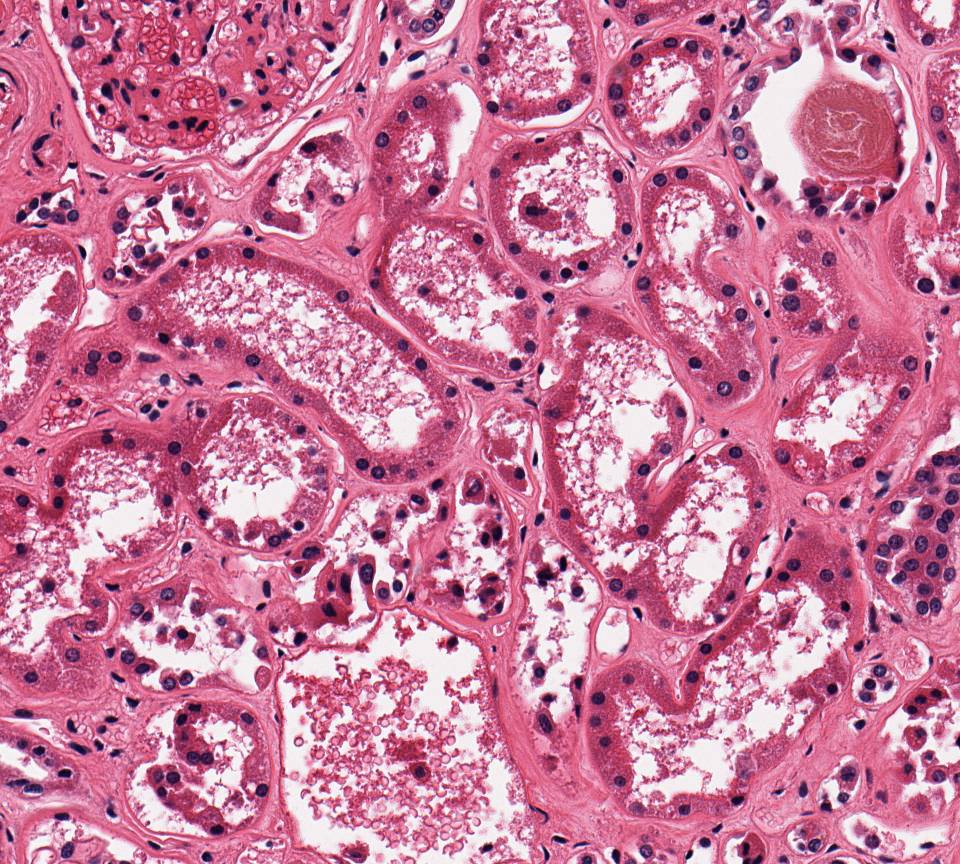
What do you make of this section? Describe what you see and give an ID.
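Closely packed tubules, cut in various planes, fill the field. Each is lined by a single layer of cuboidal cells whose nuclei are small, round, dark and fairly uniform. At the top left edge is a rounded tuft of capillary loops containing many small nuclei. This is renal cortex.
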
